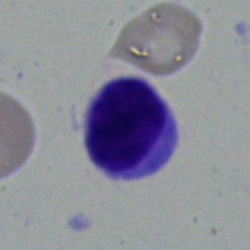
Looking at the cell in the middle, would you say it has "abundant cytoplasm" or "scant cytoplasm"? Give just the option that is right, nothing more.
Scant cytoplasm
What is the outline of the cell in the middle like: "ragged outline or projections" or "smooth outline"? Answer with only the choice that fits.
Smooth outline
